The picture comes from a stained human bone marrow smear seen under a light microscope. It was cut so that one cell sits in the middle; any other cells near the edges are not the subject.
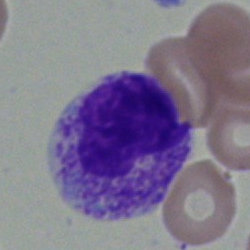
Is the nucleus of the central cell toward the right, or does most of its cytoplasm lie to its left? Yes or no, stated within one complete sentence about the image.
Yes, it is toward the right that the nucleus of this cell lies.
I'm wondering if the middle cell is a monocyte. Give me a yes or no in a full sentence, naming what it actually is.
No, what the centre of the crop shows is a myelocyte, not a monocyte.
